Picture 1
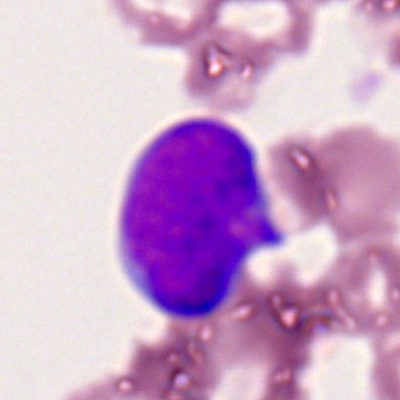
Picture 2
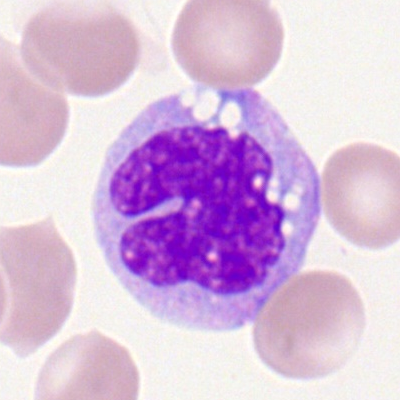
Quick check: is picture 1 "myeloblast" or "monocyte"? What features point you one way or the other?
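Picture 1: myeloblast. Picture 2: monocyte. Cytoplasm: myeloblast, very thin pale blue rim, mainly along the lower left edge; monocyte, broad pale greyish-blue rim surrounding the nucleus.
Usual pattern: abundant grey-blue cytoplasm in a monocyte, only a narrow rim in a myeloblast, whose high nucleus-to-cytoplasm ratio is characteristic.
Nucleus: monocyte, deep notch cutting in from the left side.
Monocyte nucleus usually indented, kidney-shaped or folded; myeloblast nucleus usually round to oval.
Chromatin: myeloblast, deep purple throughout; monocyte, coarsely mottled rather than smooth.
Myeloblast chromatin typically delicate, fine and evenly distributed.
Inclusions: myeloblast, no granules visible; monocyte, clear round vacuoles clustered in the cytoplasm at the top of the cell. Monocyte outline roughly round and smooth. Myeloblast surroundings: red cells crowd its right side, empty background faces its left.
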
